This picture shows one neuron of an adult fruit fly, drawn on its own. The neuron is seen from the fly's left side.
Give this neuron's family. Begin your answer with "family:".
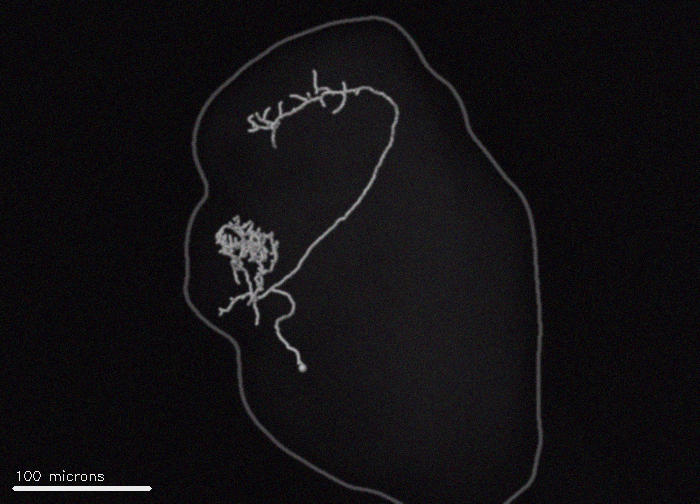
family: hemilineage ALlv1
